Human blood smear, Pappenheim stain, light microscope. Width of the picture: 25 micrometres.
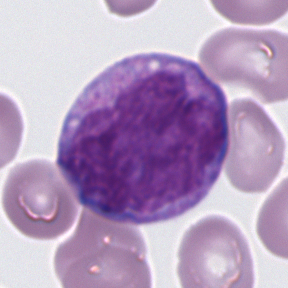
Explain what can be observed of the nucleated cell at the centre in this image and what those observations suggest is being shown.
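Size first: the cell measures about 15 micrometres across. Nucleus next: it takes up about 70% of the cell's area. Cytoplasm: it is pale bluish-lilac, and its rim is broadest along the upper left of the cell. Granules: fine pinkish-purple ones lie scattered throughout the cytoplasm. Other inclusions: a few small clear spots sit in the cytoplasm at the top of the cell. The cell is an atypical promyelocyte.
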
